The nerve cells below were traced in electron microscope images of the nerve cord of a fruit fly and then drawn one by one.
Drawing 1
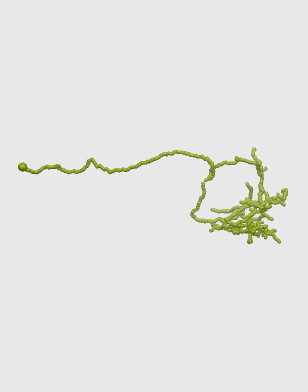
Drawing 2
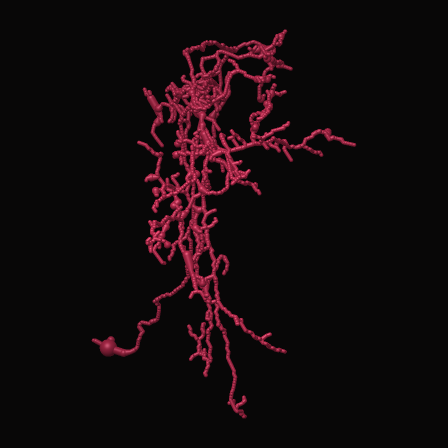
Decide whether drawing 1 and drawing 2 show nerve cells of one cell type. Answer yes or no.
no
